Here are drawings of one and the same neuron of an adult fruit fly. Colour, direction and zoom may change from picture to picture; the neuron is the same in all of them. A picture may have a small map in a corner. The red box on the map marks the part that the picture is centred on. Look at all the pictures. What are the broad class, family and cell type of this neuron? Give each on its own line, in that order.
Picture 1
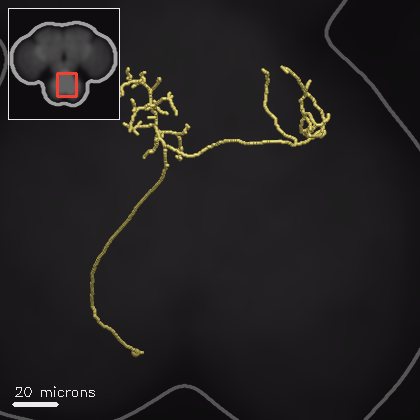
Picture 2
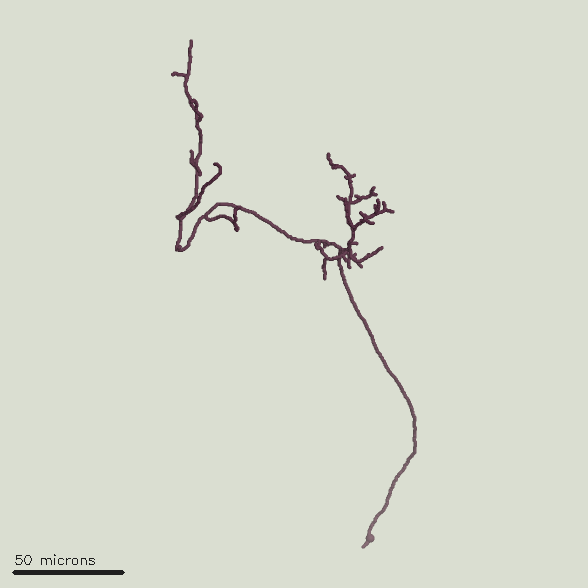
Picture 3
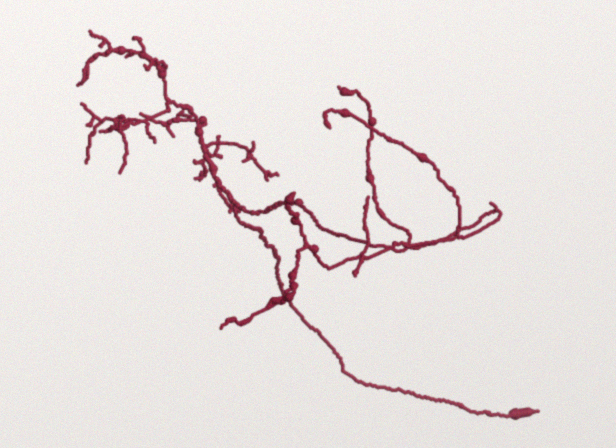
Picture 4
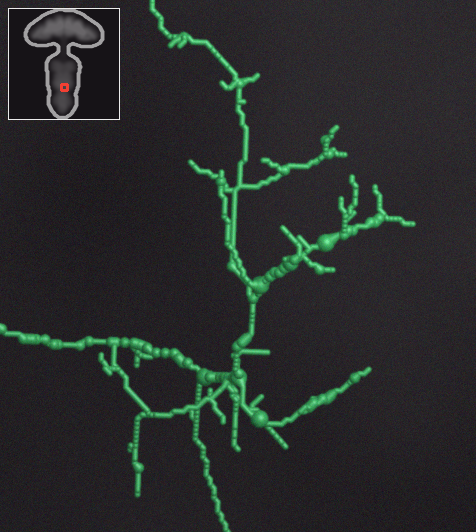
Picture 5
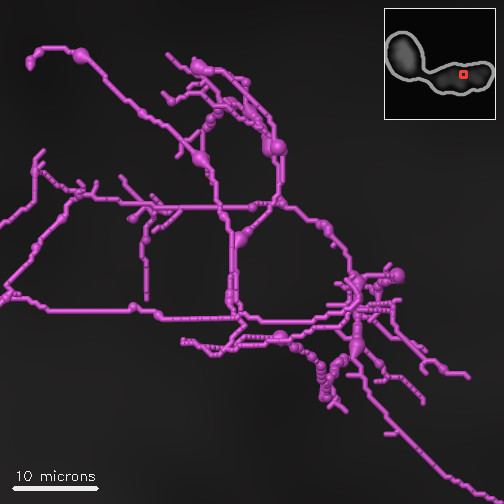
nerve-cord intrinsic neuron
hemilineage 07B
IN07B076_a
